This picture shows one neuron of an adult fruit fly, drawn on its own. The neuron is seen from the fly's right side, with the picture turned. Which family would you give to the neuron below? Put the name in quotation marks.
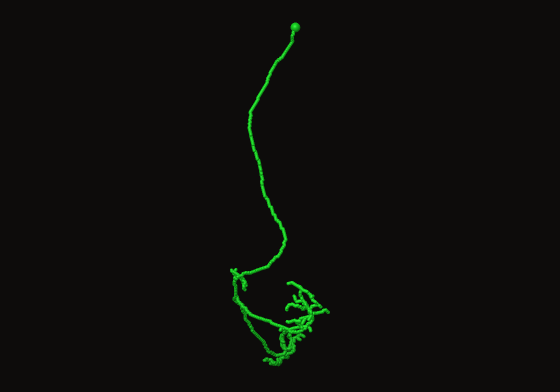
"class CX"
